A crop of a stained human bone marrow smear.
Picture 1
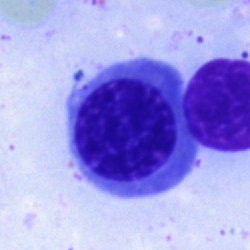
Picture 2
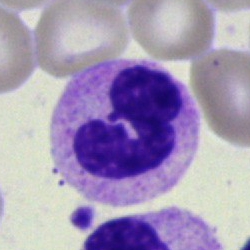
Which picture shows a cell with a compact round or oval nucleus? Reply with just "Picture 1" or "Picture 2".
Picture 1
